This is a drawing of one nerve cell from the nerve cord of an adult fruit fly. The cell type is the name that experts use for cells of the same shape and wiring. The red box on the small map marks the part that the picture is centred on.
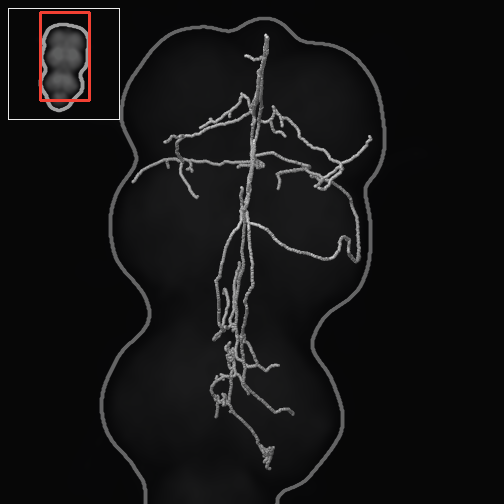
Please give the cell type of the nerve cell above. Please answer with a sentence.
The cell type is AN09A005.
